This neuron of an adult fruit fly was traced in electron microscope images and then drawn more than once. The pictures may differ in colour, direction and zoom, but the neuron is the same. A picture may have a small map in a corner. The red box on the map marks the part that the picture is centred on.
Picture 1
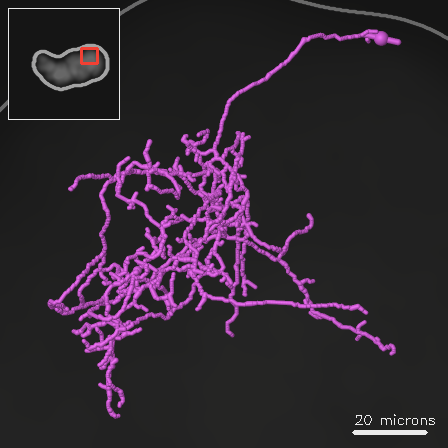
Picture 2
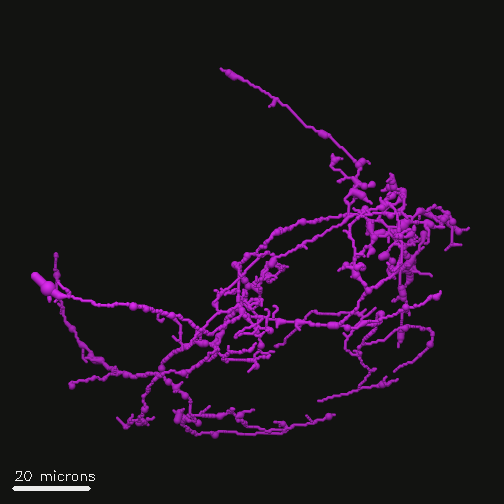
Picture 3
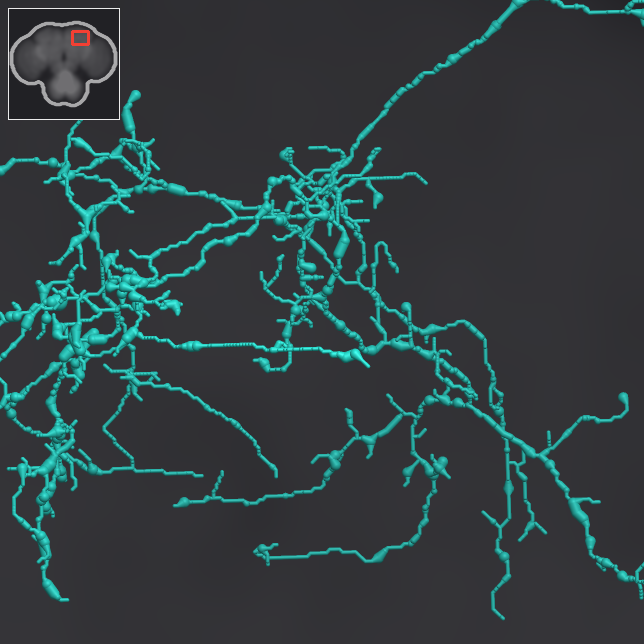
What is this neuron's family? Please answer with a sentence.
The family is LHPD.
